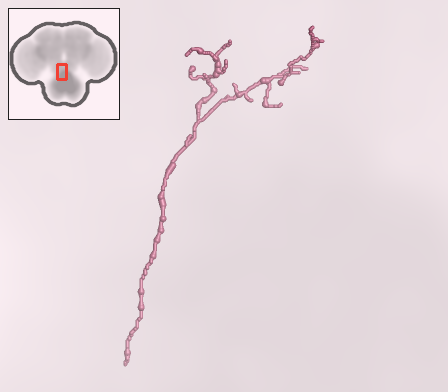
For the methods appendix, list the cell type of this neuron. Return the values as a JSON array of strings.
["LB1c"]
